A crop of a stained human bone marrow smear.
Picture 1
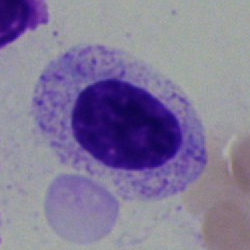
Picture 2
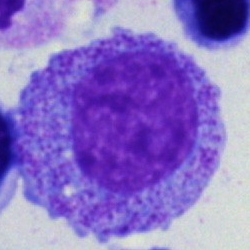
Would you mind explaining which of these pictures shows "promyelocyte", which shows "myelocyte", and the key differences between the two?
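Picture 1 shows the myelocyte, and picture 2 shows the promyelocyte.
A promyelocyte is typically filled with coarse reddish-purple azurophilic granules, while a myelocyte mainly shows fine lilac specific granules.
That matches what you can see: in picture 2, numerous purple granules fill the cytoplasm right out to the cell edge, whereas in picture 1 small purple granules are only scattered through it. Now look at the cytoplasm itself: in picture 1 it is pale lilac-grey with no vacuoles, while picture 2 has a small clear round spot in the lower-left part. The myelocyte's outline is oval with a smooth edge. In the promyelocyte, the cytoplasmic rim is wider on the left of the nucleus than on the right, and the chromatin is patchy, with darker clumps scattered through paler areas.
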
